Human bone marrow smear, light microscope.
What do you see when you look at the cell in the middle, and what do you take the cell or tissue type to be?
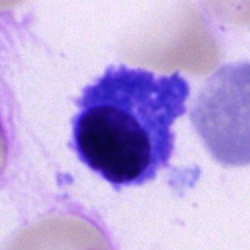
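Looking at the cell in the middle, its edge is irregular, ragged and bumpy. The nucleus isn't centred; it sits toward the lower left. Its chromatin is very dark and dense all the way through, and I can't make out any nucleoli. So this is a plasma cell.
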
